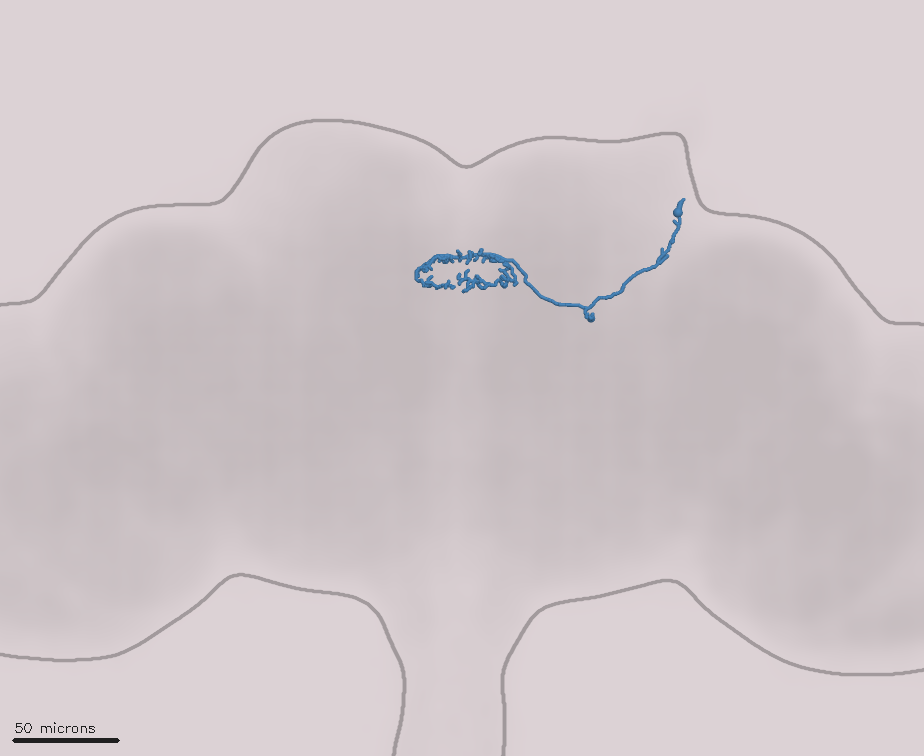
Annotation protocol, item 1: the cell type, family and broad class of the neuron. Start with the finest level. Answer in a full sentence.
Type ER5 of hemilineage EBa1, a central-brain intrinsic neuron.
